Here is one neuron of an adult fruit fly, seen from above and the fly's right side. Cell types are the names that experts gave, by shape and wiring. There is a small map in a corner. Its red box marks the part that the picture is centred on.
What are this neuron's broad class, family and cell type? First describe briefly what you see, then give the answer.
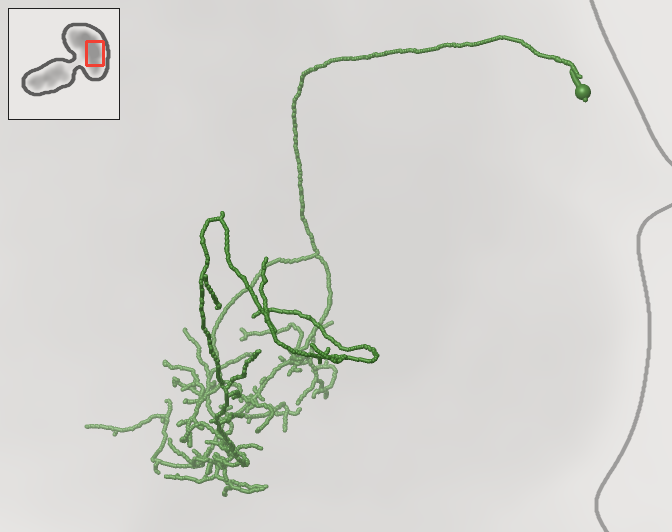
It lies in the brain. The cell body can be seen at the upper right of the picture. Dozens of branch ends can be seen. This is a central-brain intrinsic neuron. Its family is hemilineage WEDd1. It is of cell type CB1849.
